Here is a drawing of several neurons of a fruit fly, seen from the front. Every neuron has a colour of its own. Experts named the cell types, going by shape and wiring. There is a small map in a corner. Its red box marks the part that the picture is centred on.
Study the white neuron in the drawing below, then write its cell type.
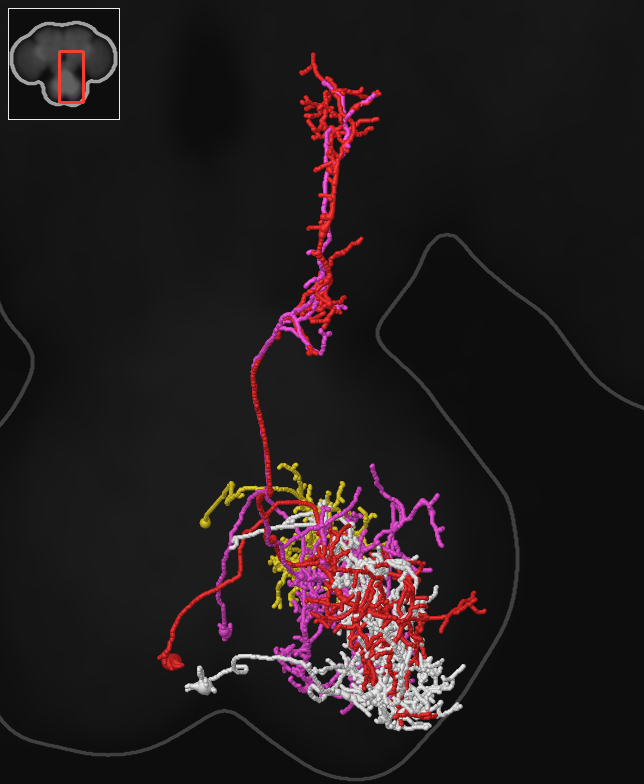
IN13B009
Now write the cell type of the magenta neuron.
AN12B017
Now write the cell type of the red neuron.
AN12B019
